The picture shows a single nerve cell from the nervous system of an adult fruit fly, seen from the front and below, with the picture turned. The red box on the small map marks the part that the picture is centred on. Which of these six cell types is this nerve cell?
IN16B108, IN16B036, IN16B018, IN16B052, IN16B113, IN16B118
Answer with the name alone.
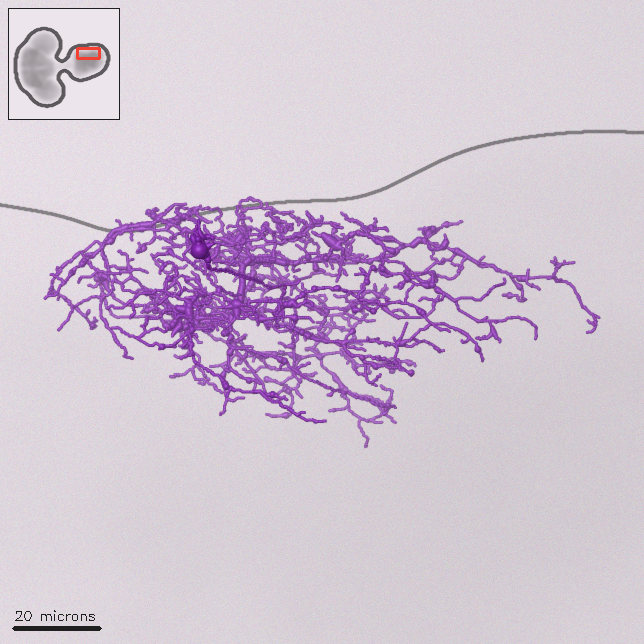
IN16B036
